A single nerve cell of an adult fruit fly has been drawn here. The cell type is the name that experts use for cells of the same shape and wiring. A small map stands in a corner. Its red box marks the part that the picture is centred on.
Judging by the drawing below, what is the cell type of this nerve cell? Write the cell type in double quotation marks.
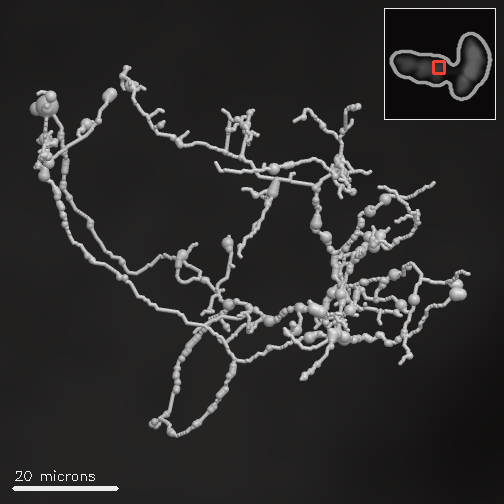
"IN01B041"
